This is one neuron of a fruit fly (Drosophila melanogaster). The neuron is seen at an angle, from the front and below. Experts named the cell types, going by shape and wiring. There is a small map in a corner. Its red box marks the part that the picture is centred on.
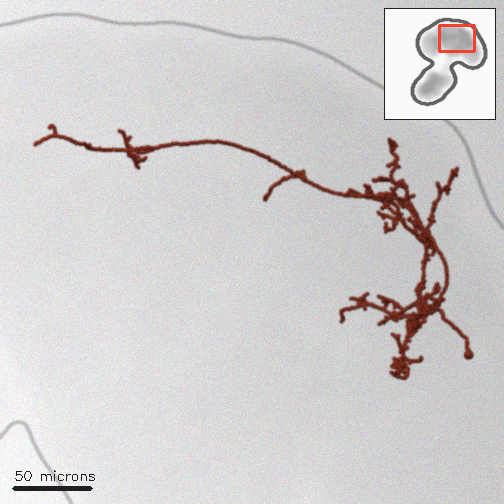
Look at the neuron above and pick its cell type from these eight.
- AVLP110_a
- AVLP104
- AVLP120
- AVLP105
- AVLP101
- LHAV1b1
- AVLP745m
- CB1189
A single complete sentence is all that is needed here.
This particular neuron has the cell type AVLP745m.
